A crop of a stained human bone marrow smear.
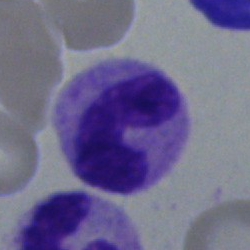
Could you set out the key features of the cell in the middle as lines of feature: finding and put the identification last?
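Nucleus: deeply indented, the notch opening toward the right.
Nucleoli: none that I can see.
Cytoplasm: a moderate rim of pale lilac around the nucleus.
Vacuoles: none seen in the cytoplasm.
Name: band neutrophil.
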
